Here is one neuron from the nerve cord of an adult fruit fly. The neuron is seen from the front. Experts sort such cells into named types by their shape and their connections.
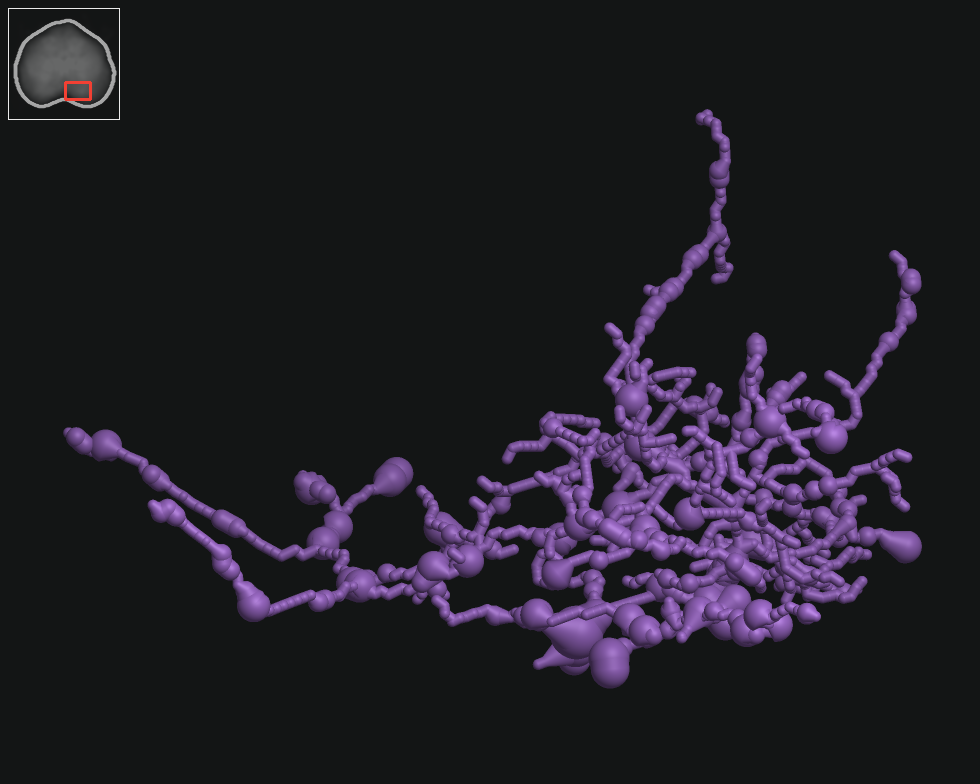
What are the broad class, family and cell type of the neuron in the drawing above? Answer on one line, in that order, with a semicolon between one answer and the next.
nerve-cord intrinsic neuron; hemilineage 01B; IN01B070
